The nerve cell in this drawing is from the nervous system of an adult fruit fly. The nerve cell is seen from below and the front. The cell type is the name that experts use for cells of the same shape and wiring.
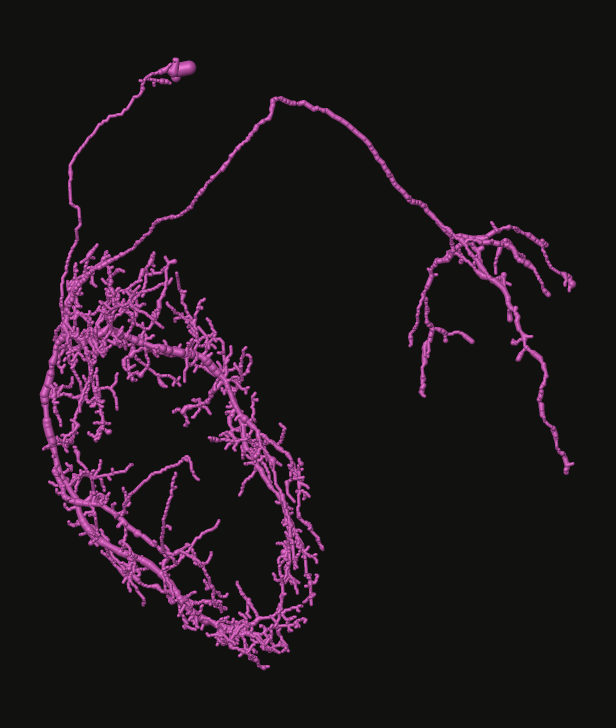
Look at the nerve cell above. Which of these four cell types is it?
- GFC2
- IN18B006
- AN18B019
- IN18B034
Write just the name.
IN18B006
